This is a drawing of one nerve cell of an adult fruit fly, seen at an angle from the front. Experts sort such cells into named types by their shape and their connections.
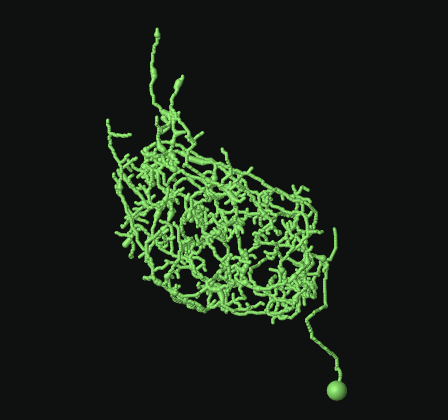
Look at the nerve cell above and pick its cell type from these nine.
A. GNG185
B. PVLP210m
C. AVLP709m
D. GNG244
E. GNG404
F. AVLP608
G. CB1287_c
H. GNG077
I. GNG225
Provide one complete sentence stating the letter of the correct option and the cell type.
The nerve cell is a member of cell type CB1287_c, given in option G.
